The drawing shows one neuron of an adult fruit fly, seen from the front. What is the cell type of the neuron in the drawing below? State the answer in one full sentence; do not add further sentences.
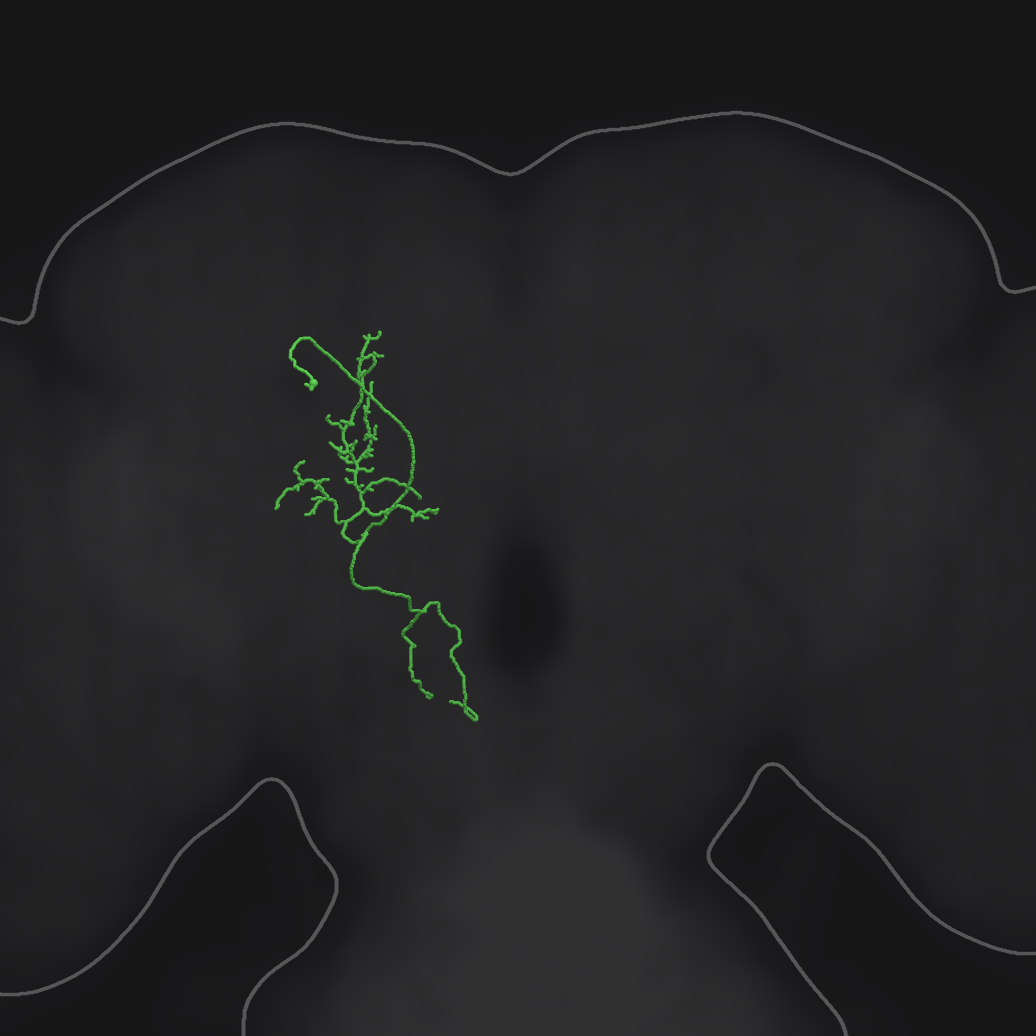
By type, the neuron is PS038.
